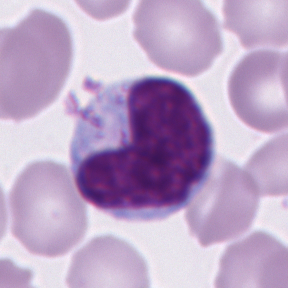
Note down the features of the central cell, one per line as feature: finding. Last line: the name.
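Nucleus: bent around a pocket of cytoplasm on its upper-left side
Share: nucleus fills about 70% of the cell's area
Colour: cytoplasm pale greyish blue
Spread: cytoplasm widest at upper left, a thin rim elsewhere
Edge: small ragged pinkish-purple wisps along the upper-left border
Name: large granular lymphocyte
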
